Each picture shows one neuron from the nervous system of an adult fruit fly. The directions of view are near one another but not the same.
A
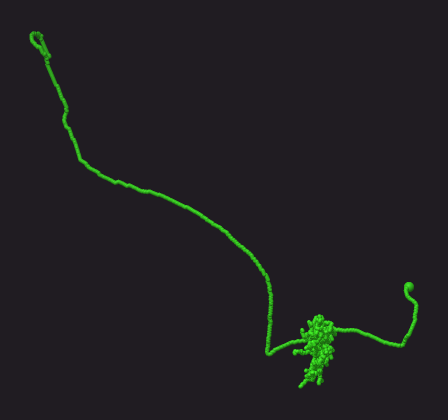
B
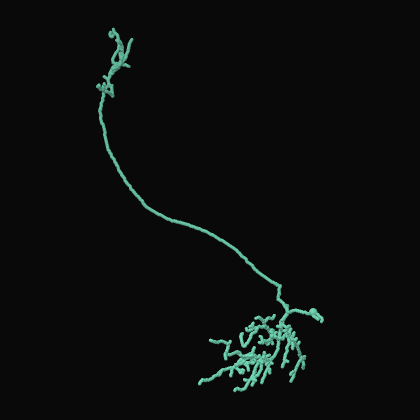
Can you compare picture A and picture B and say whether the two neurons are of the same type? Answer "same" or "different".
different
